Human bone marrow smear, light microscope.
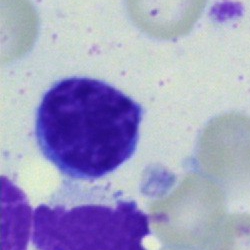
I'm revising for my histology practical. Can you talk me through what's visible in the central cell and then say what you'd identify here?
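I see a smooth outline, round to slightly oval. The chromatin is dense and coarsely clumped, staining dark purple. I can find no nucleoli in the nucleus, and no granules in the cytoplasm. So this one is a lymphocyte.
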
